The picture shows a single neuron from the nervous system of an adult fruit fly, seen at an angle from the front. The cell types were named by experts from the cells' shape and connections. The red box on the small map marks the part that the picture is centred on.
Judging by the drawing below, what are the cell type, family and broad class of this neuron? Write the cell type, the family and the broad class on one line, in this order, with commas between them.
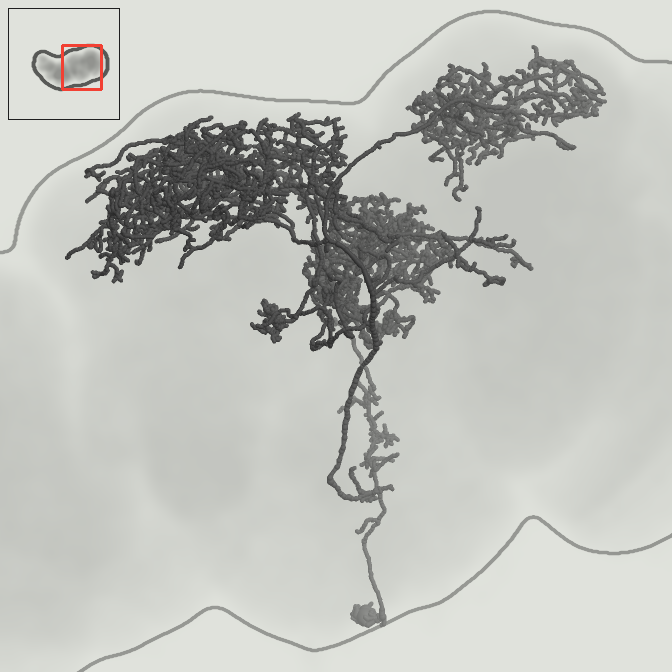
OA-VPM3, OA, central-brain intrinsic neuron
